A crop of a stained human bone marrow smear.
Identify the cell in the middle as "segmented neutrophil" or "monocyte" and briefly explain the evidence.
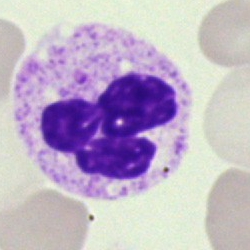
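It's a segmented neutrophil, not a monocyte. The nucleus here is divided into three lobes.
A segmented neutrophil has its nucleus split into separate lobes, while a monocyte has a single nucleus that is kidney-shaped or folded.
The cytoplasm, too, is pale pinkish-lilac.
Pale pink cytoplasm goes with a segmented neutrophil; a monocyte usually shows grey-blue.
Small violet granules are scattered through it, along with a few small clear spots.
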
